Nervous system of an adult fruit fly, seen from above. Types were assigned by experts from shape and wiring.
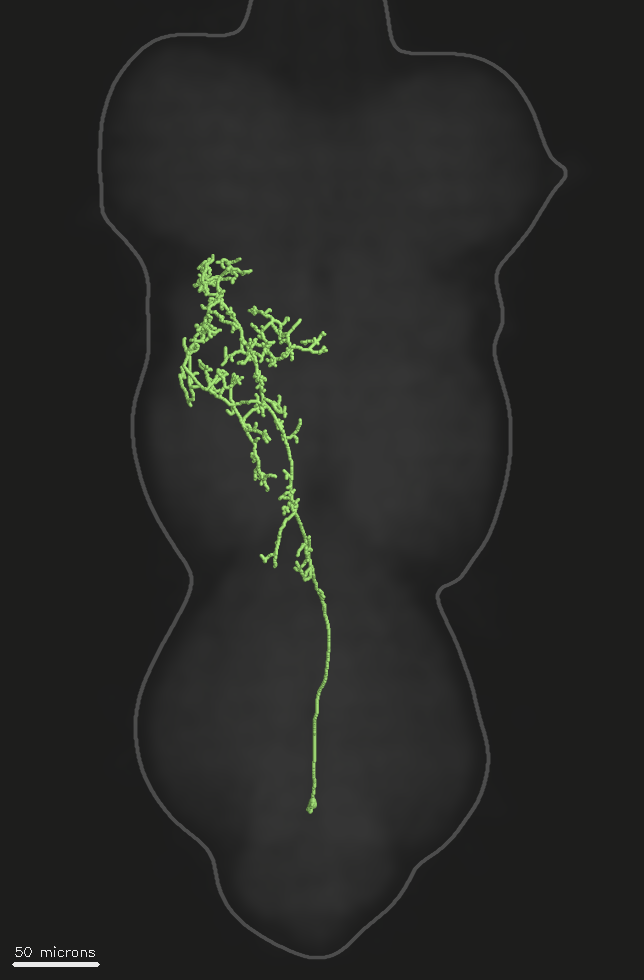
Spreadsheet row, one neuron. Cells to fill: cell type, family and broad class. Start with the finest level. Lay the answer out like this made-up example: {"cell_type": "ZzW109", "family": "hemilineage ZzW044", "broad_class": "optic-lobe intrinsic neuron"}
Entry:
{"cell_type": "IN06B052", "family": "hemilineage 06B", "broad_class": "nerve-cord intrinsic neuron"}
